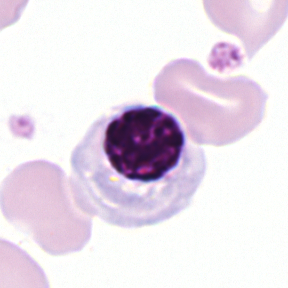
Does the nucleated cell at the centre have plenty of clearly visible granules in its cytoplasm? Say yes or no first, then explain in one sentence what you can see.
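No. No granules are visible in the cytoplasm.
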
